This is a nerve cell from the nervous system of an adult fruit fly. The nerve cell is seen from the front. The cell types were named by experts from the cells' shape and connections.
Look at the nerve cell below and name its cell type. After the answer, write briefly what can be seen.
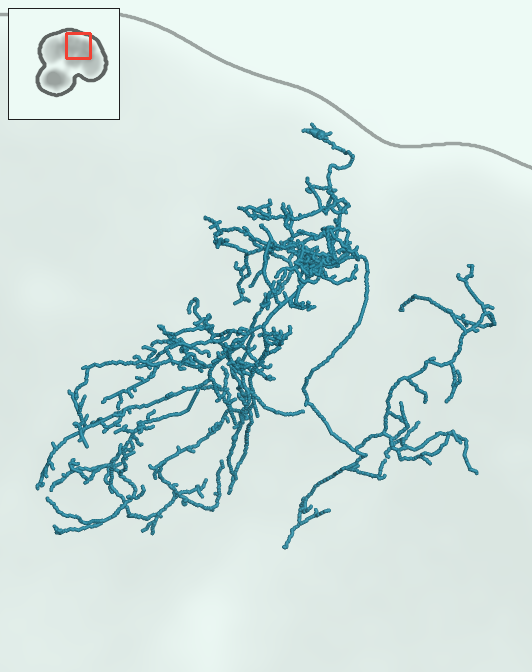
The cell type is CRE005. It is a central-brain intrinsic neuron. In this view it is about as wide as it is tall.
